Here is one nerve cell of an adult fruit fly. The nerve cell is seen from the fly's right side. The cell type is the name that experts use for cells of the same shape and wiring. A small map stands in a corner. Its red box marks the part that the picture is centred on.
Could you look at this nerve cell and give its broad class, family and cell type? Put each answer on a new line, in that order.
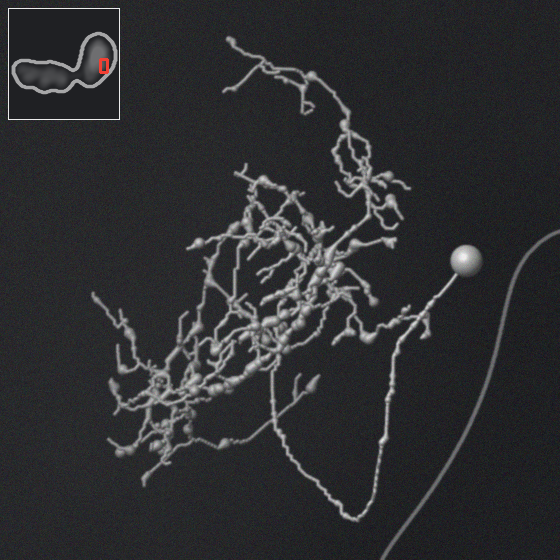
central-brain intrinsic neuron
hemilineage TRdm
GNG239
